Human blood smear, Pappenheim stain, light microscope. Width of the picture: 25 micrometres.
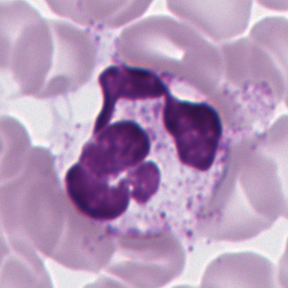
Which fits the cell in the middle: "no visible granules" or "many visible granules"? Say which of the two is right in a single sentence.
Its cytoplasm contains many granules that can be seen.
